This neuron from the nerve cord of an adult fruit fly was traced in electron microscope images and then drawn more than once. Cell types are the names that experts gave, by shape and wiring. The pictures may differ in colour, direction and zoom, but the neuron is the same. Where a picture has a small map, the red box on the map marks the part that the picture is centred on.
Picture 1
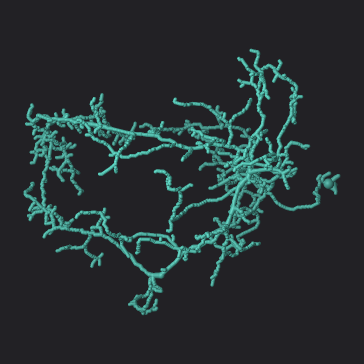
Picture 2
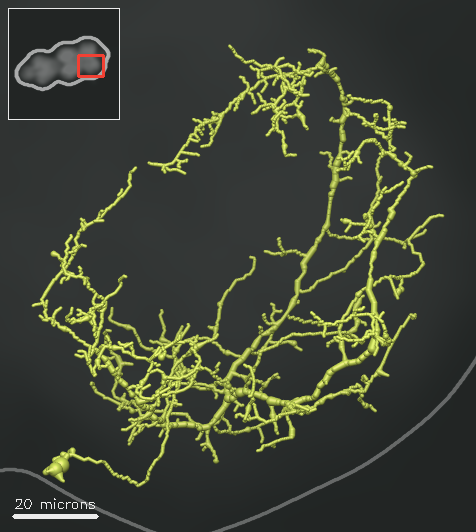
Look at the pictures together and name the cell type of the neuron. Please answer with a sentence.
The cell type is IN20A.22A007.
